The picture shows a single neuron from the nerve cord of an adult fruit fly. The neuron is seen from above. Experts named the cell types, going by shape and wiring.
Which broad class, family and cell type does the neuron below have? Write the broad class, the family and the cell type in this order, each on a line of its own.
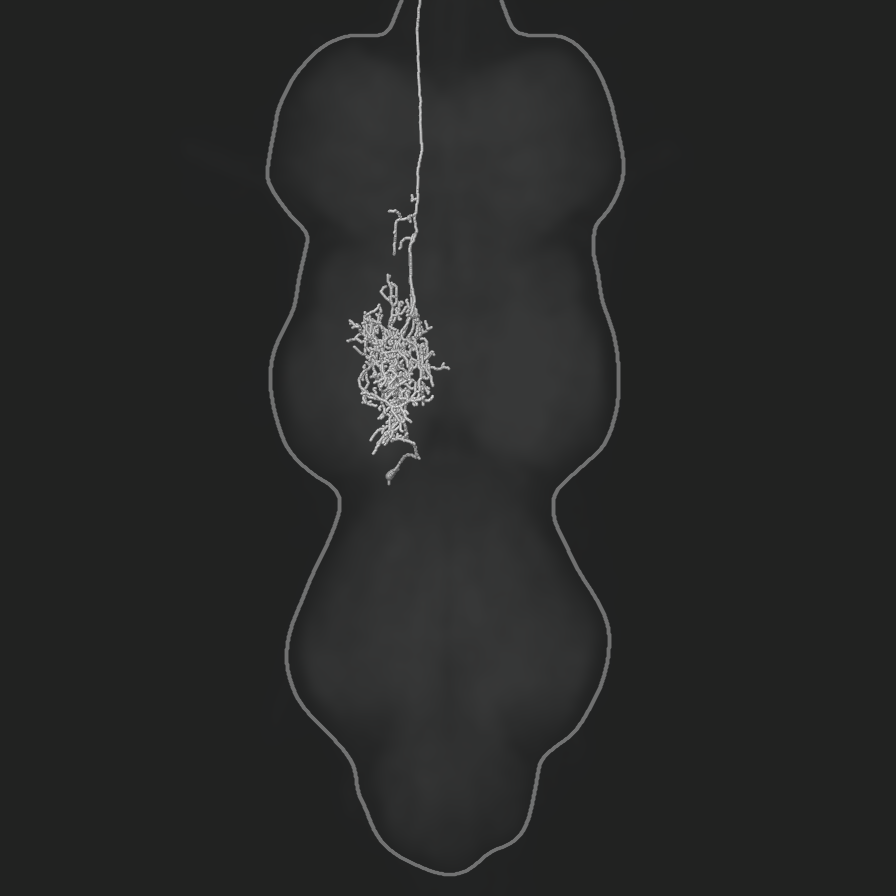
ascending neuron
hemilineage 03B
AN03B039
